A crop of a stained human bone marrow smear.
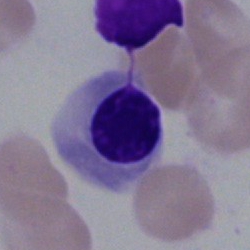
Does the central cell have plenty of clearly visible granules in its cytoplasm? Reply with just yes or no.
No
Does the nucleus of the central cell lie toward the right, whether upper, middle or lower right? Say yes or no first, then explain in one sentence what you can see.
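Yes. The cytoplasm forms a broad rim on the left and lower side of the nucleus.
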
